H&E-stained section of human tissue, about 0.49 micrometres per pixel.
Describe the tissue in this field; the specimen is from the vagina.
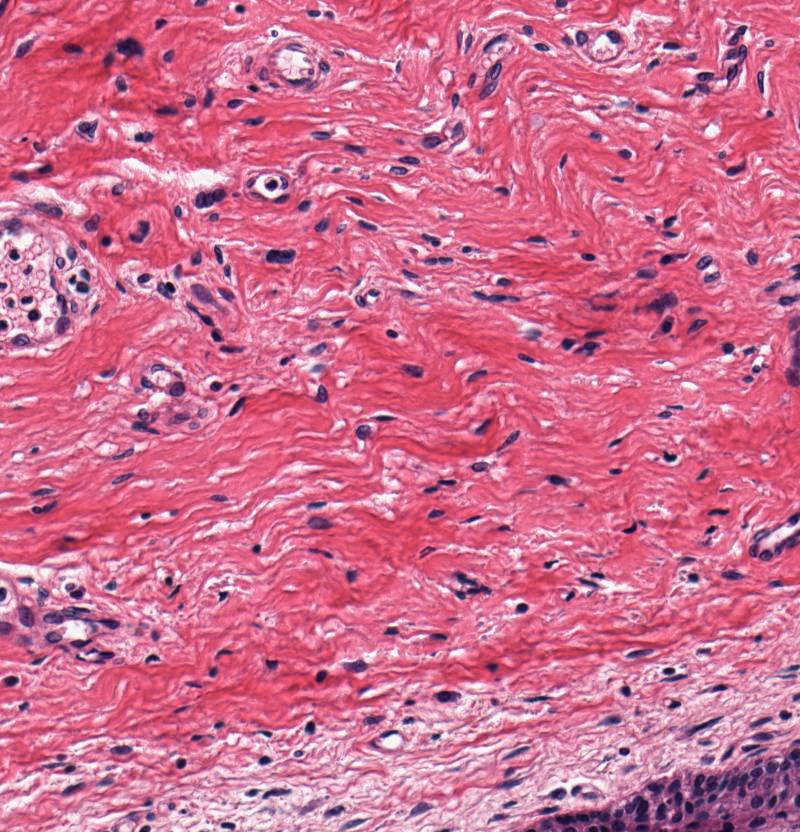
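Mostly what you've got here is dense, deeply eosinophilic collagenous stroma. The fibres are wavy, in irregular bundles running mostly side to side. Toward the upper left there are small vessels with round open lumens. And down in the lower right corner, a crowded cluster of cells with small, dark, round nuclei.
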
